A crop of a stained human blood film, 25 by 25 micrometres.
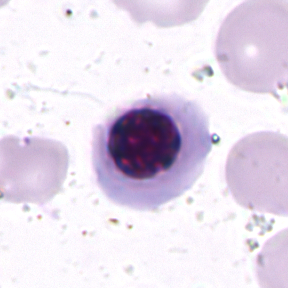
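Normoblast at the centre of a stained peripheral blood smear. First, the cytoplasm forms a wide rim, broadest below and to the right of the nucleus. Second, the nuclear chromatin is dark purple and coarsely clumped. Third, no nucleolus is visible. Finally, the cytoplasm holds no vacuoles.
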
